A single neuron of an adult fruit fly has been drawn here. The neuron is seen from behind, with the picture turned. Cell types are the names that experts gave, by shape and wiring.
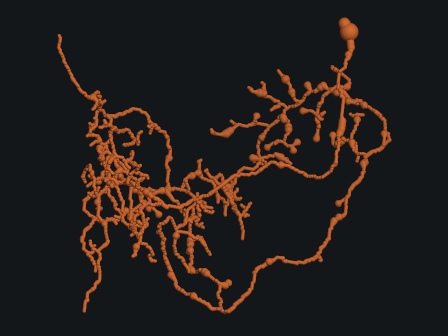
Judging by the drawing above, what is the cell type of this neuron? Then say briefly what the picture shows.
It is of cell type SLP383. This is a central-brain intrinsic neuron. Its cell body lies at the upper right of the picture. The picture shows dozens of branch ends.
